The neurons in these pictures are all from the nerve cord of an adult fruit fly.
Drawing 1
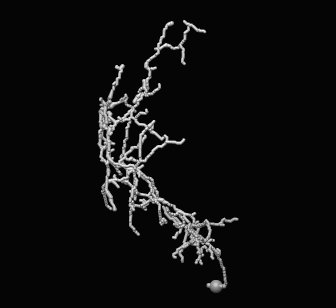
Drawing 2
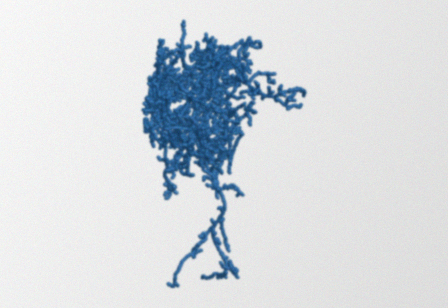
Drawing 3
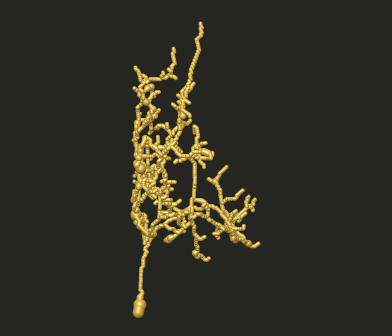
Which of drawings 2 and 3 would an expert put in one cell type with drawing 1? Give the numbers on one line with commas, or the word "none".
3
